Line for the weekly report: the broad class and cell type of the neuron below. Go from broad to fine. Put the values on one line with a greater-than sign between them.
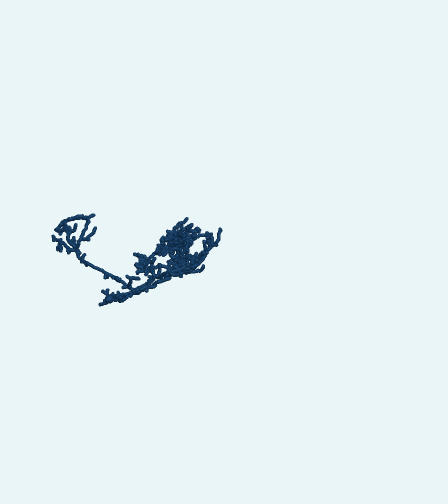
central-brain intrinsic neuron > SMP234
